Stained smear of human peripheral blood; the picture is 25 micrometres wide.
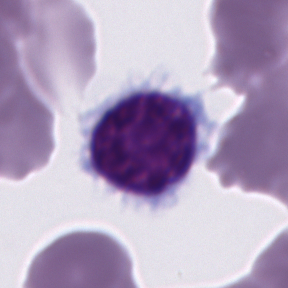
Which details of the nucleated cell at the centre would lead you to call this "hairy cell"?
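Fine hair-like projections stick out all around the edge of this hairy cell.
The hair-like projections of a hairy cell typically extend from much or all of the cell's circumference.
The projections here therefore agree with the usual pattern. The cytoplasm forms a scant, pale blue rim around the nucleus.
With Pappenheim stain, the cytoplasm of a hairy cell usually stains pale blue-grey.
The pale tone of this rim is in keeping with that. The chromatin is dense and dark purple, with a coarse, mottled texture, and no granules are visible in the cytoplasm.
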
